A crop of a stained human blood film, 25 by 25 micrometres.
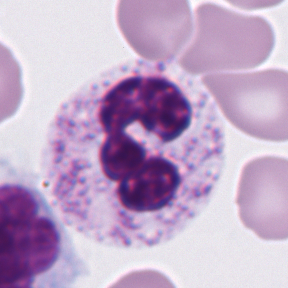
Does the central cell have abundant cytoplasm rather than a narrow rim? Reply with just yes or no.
Yes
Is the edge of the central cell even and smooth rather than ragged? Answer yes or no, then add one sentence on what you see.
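Yes. The cell outline is round and smooth.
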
